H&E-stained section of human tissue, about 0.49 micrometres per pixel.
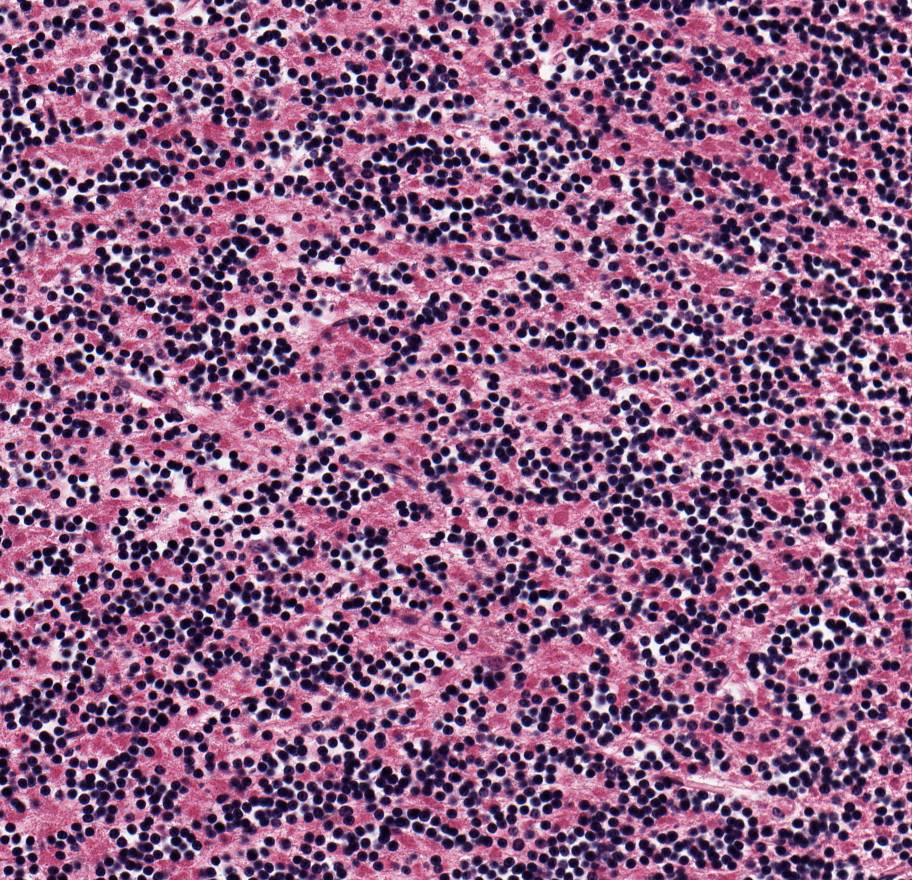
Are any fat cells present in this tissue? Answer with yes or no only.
No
